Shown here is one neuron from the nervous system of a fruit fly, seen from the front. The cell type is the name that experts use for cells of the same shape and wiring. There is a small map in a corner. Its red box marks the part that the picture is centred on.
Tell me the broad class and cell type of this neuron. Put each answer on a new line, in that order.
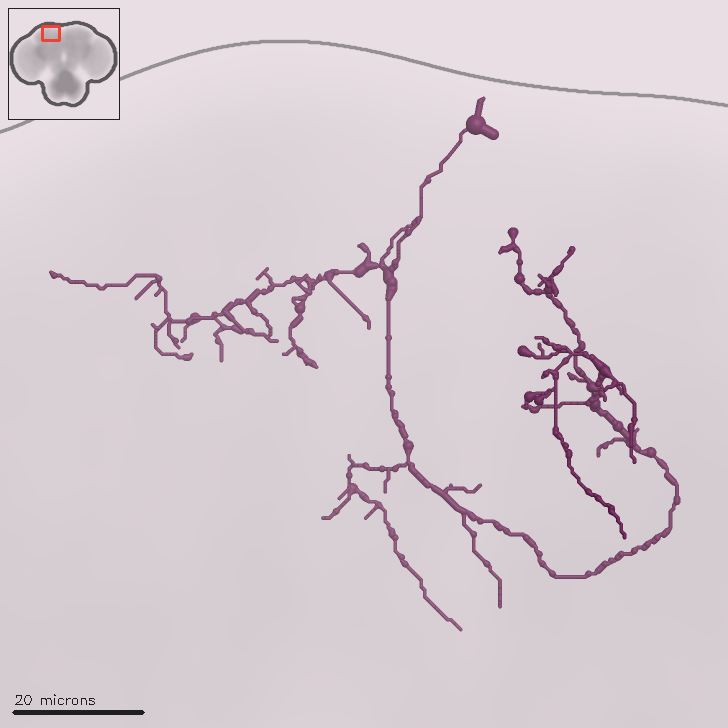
central-brain intrinsic neuron
CB2638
